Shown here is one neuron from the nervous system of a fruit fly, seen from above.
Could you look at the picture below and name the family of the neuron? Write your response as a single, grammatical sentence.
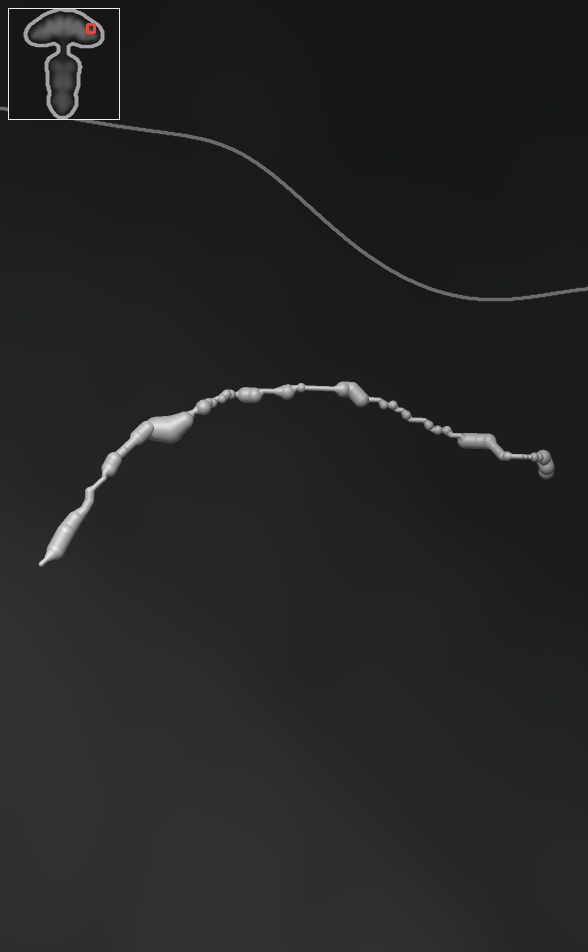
Among the members of family class visual is this neuron.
